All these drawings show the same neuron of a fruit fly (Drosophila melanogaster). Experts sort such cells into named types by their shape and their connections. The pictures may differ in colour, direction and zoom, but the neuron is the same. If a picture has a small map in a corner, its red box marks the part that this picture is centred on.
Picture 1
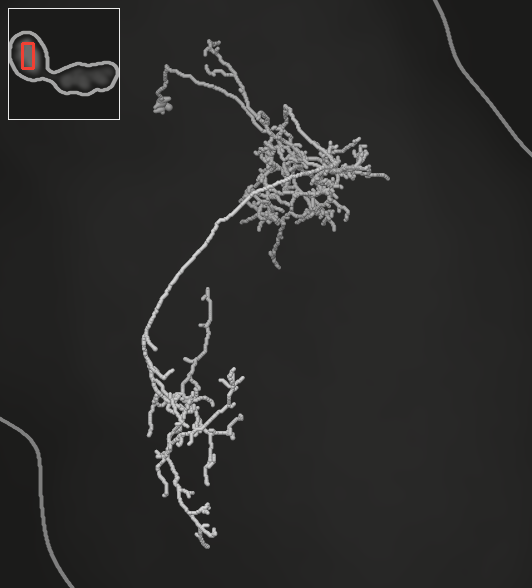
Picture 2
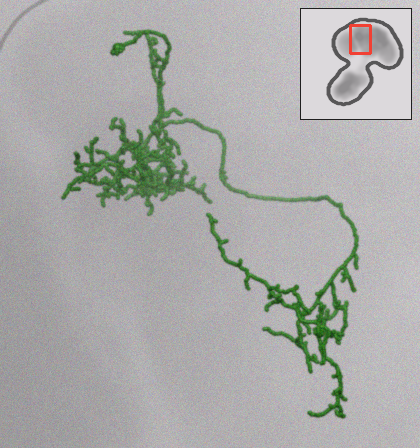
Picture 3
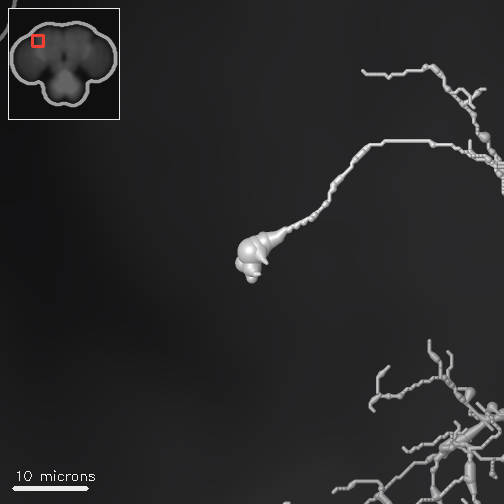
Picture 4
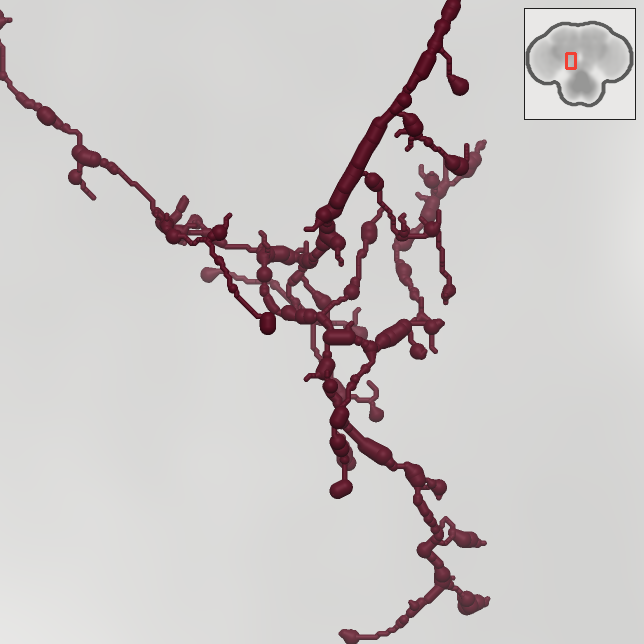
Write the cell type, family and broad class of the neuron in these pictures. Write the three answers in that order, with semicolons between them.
AVLP041; hemilineage VLPd1; central-brain intrinsic neuron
